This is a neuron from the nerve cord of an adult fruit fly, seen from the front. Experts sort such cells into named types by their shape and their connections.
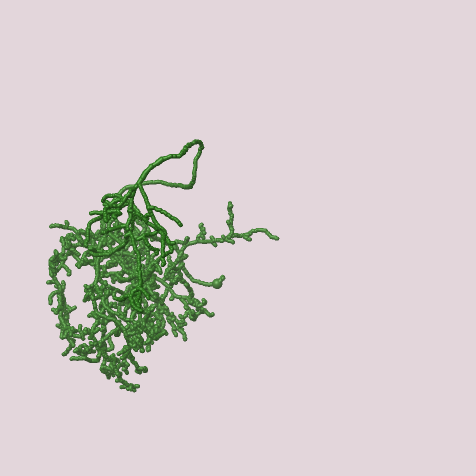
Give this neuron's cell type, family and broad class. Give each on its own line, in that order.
IN03A005
hemilineage 03A
nerve-cord intrinsic neuron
